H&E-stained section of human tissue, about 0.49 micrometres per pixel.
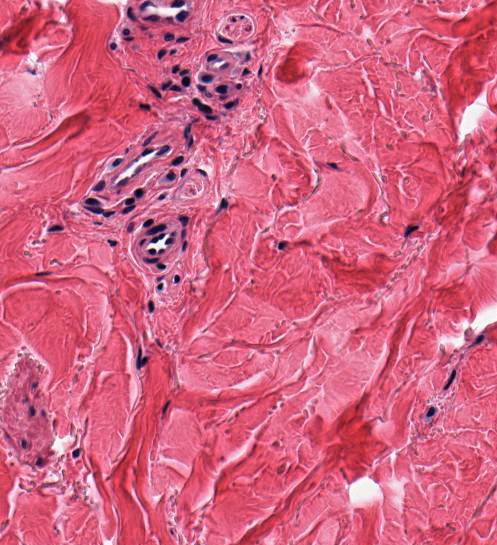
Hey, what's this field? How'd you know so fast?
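Dermis is the tissue in this field. Thick pink collagen bundles running in many different directions fill almost the whole field, and the nuclei among them are sparse, small, dark and spindle-shaped.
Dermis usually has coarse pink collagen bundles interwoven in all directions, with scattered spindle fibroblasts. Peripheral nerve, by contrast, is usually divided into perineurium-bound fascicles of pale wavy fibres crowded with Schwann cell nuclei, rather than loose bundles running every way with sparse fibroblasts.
No epithelium and no fat cells appear anywhere in the field.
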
